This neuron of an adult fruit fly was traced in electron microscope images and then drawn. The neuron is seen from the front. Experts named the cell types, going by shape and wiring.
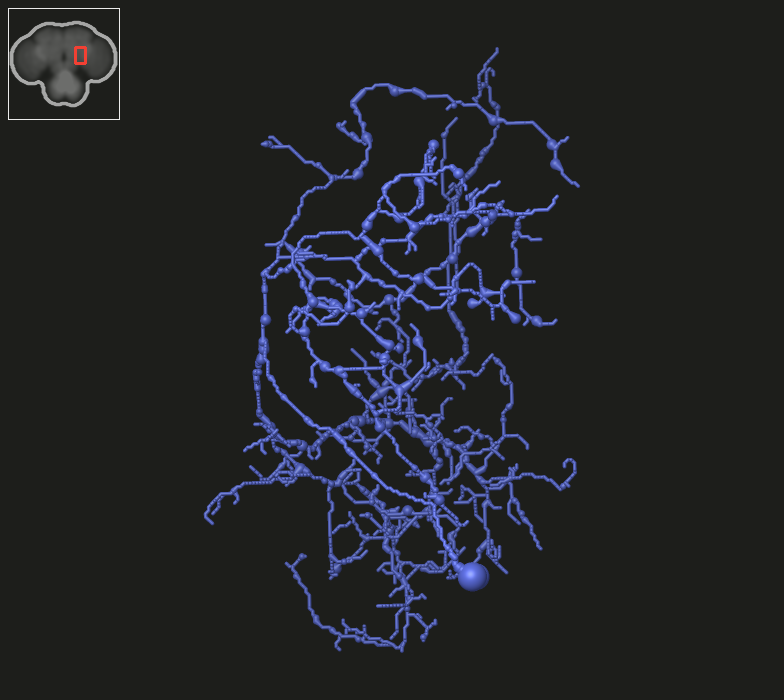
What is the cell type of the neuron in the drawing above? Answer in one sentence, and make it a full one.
So far as cell type goes, this neuron is WED015.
